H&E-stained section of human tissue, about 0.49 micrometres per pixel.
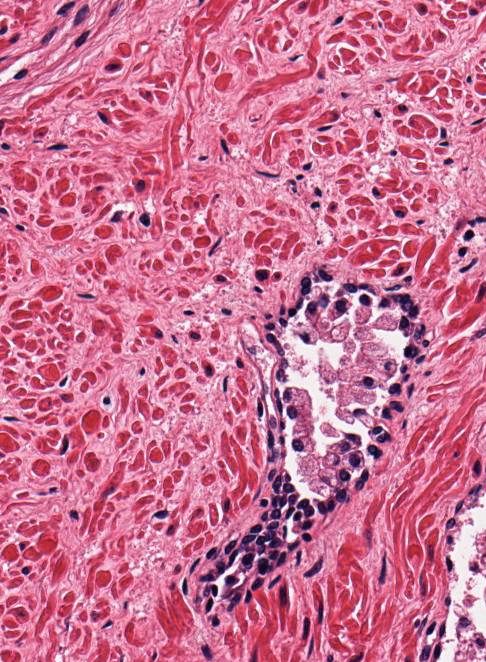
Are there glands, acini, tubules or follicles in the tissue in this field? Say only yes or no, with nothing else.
Yes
